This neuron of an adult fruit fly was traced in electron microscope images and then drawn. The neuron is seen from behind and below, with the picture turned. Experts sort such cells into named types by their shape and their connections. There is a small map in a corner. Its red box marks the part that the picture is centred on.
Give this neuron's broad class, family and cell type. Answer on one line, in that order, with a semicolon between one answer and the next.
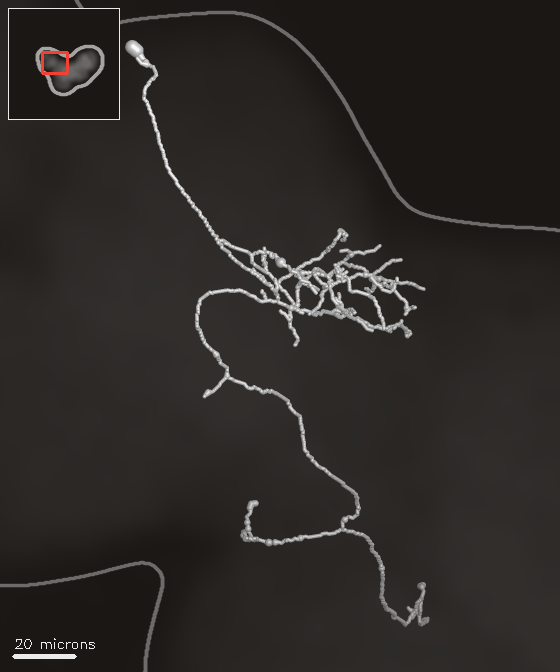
nerve-cord intrinsic neuron; hemilineage 07B; IN07B093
